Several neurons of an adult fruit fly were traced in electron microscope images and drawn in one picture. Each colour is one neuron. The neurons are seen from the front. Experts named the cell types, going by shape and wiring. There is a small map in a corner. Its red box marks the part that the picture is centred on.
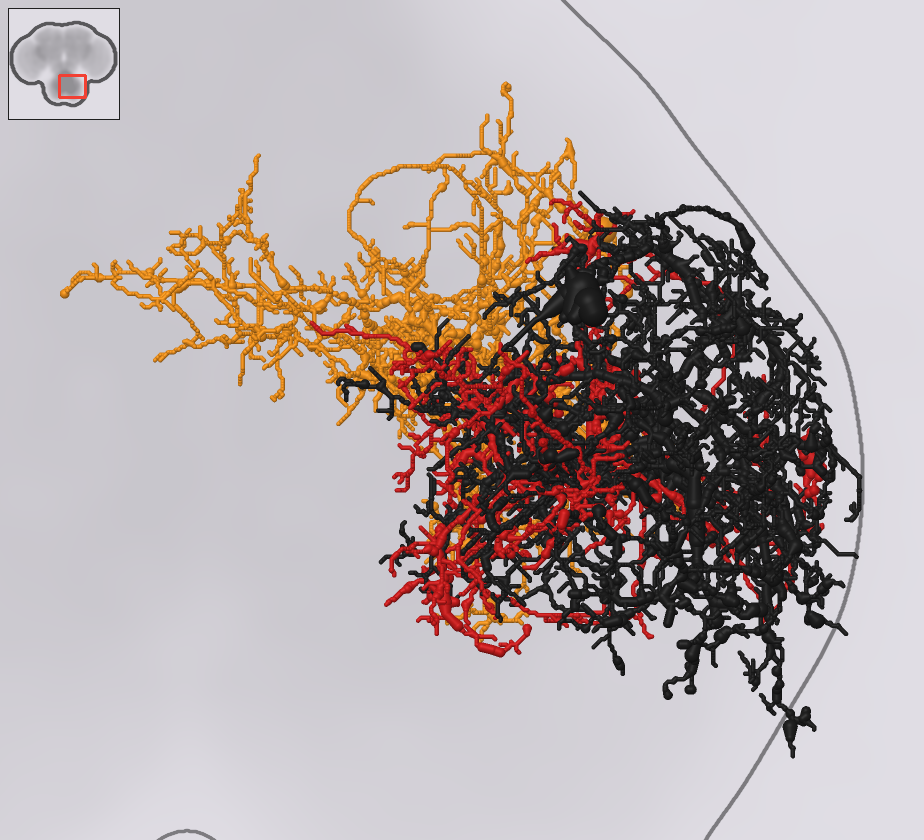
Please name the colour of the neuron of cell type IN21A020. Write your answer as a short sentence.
The colour is orange.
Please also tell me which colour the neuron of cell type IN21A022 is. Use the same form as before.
The colour is red.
